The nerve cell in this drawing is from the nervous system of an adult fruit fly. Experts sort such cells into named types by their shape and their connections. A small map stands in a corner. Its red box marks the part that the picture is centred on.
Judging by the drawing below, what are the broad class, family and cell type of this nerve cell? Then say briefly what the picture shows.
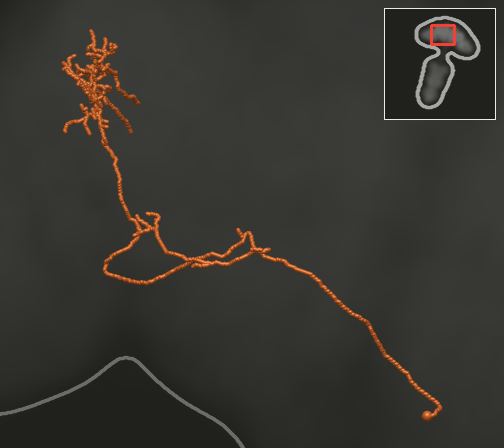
It is a central-brain intrinsic neuron. The family is hemilineage DM6_posterior. The cell type is CB1684. It is in the brain and does not reach the nerve cord. The cell body is at the lower right of the picture.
